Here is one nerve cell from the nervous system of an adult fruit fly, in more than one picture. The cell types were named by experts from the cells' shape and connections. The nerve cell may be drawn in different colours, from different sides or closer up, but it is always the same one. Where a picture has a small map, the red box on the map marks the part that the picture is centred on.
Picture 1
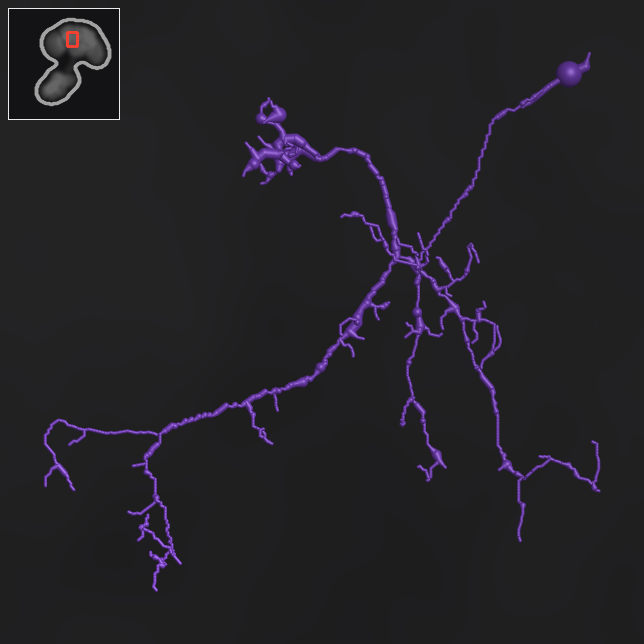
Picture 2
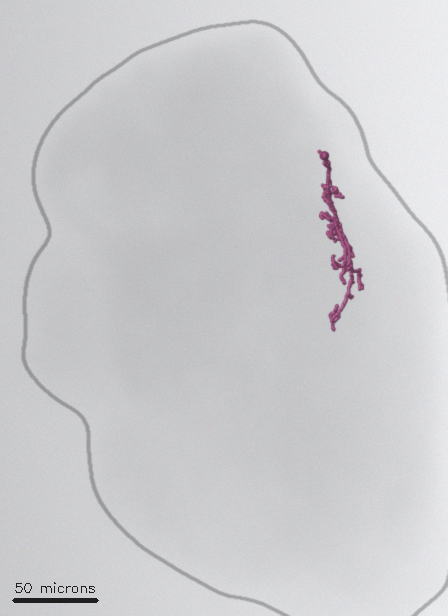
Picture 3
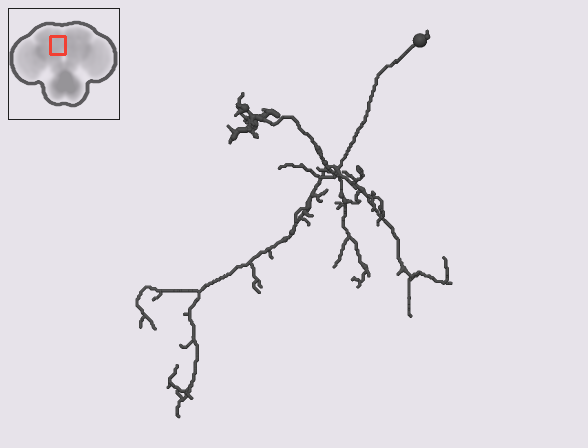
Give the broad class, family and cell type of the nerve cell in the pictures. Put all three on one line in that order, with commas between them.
central-brain intrinsic neuron, class CX, IbSpsP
